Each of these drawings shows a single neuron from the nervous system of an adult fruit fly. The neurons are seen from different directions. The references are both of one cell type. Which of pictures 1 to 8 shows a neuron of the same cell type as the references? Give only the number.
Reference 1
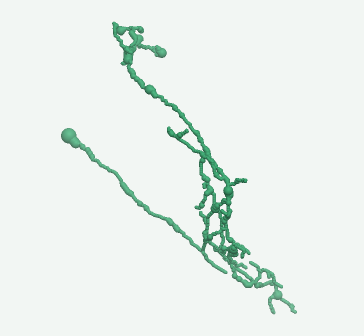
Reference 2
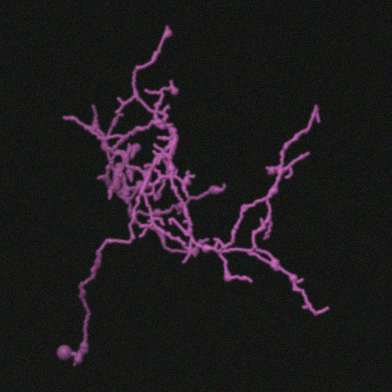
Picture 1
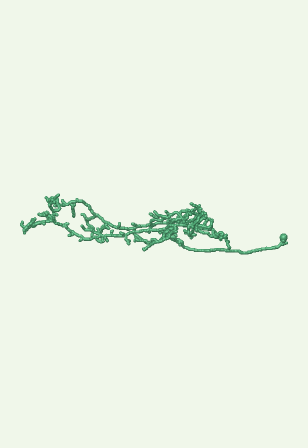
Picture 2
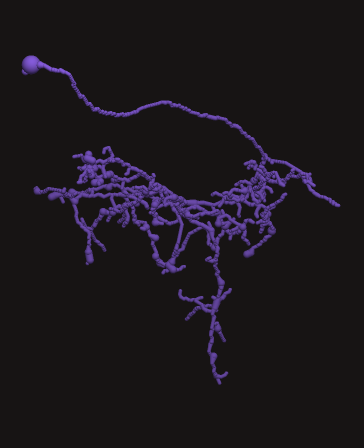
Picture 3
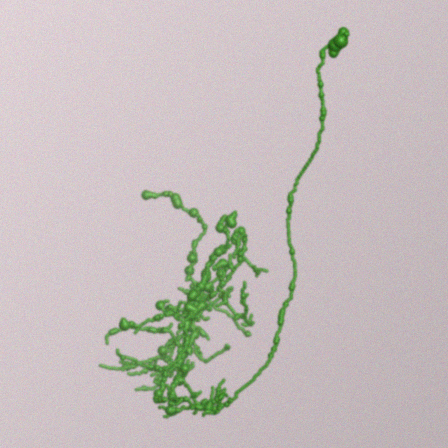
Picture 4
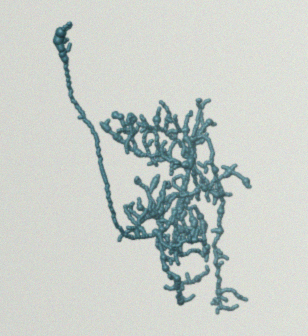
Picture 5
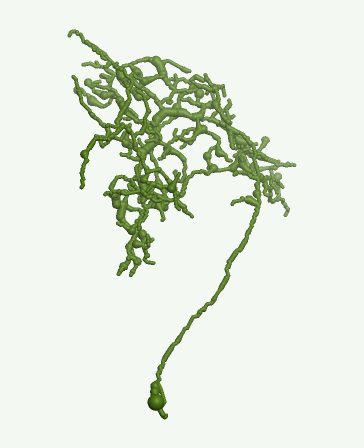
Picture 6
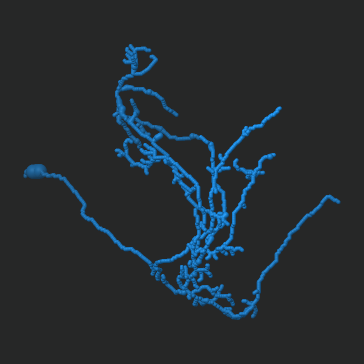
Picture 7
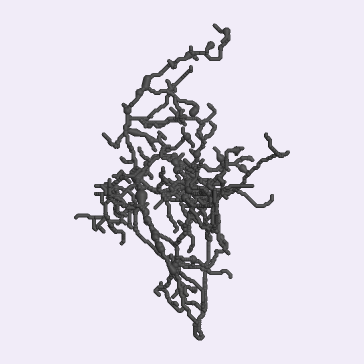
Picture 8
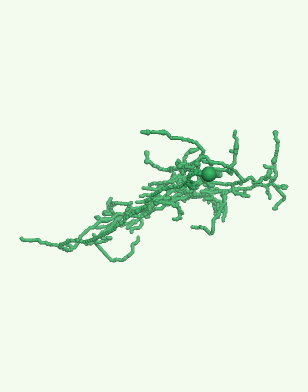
6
